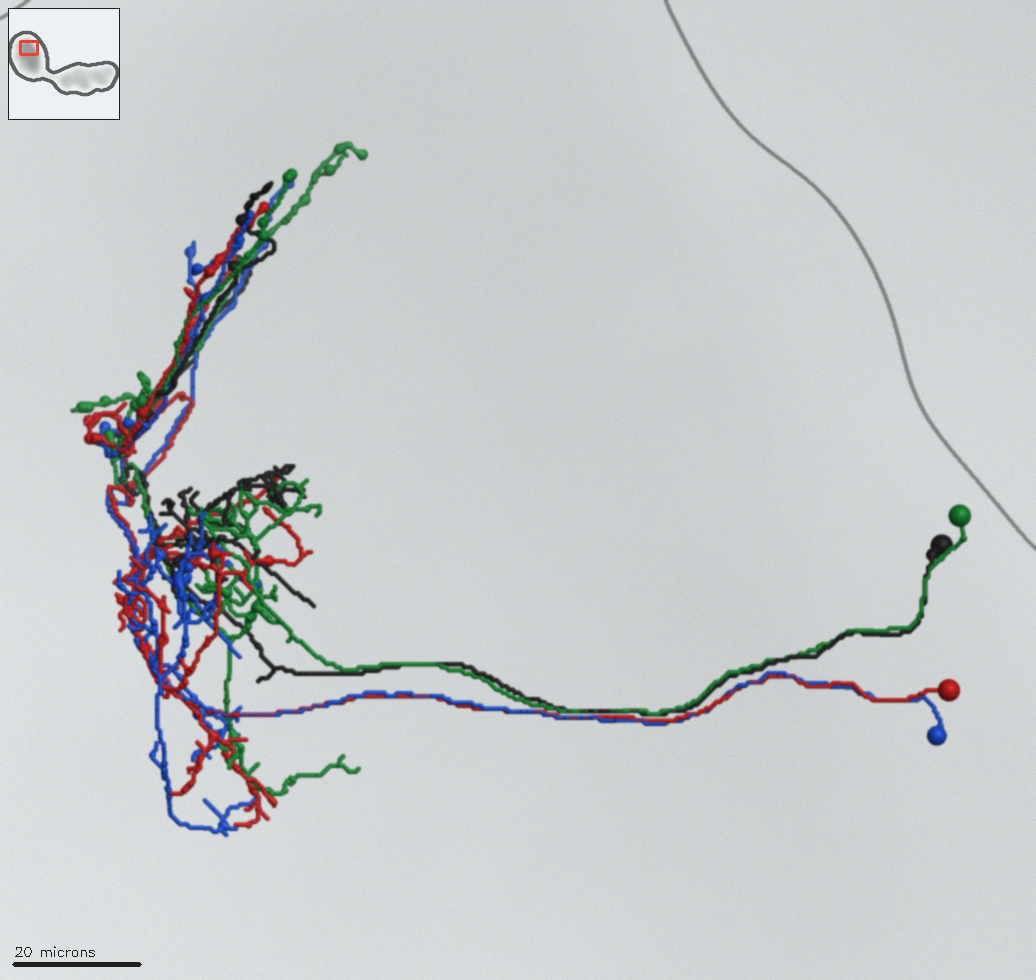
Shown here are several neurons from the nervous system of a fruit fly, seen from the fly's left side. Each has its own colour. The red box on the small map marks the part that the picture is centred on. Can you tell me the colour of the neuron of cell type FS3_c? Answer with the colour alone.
red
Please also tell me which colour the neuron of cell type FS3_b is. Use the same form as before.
green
